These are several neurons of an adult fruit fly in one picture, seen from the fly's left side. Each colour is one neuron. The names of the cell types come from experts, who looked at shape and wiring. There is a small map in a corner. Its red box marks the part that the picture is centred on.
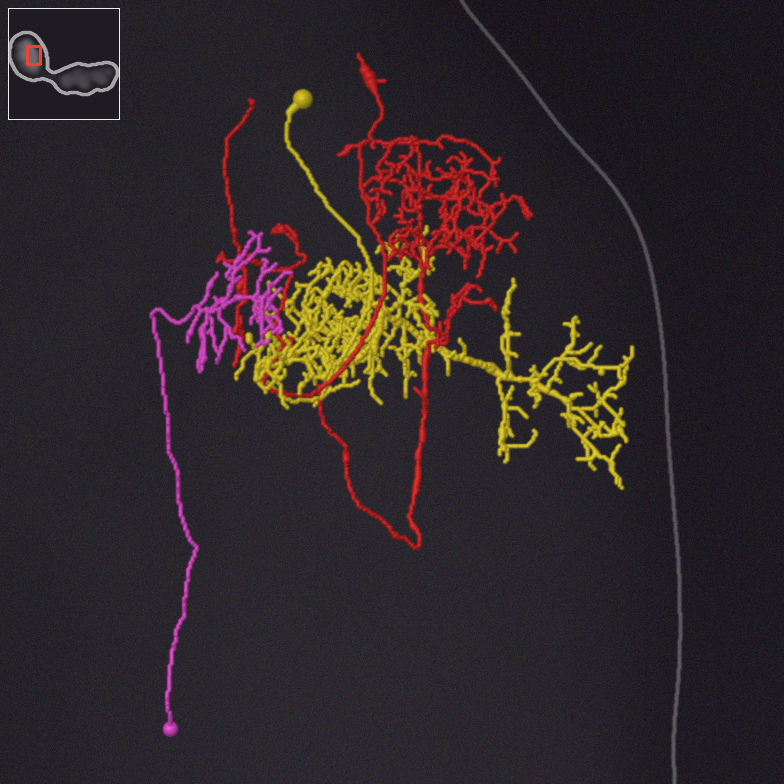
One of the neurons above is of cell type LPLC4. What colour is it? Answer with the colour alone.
yellow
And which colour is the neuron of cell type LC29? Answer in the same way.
red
